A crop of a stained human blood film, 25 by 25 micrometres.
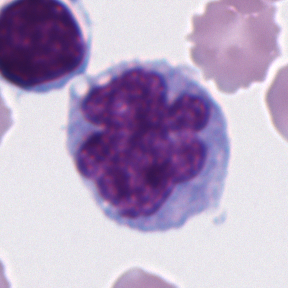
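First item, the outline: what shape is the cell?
Roughly round, about 15 micrometres across, with a slightly irregular, frayed margin.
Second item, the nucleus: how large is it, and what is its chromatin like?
About 12 micrometres across, filling about 70% of the cell's area, with purple chromatin of a fine, mottled texture.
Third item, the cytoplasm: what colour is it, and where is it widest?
Pale greyish-blue, with the rim widest on the right side of the cell.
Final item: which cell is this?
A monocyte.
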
